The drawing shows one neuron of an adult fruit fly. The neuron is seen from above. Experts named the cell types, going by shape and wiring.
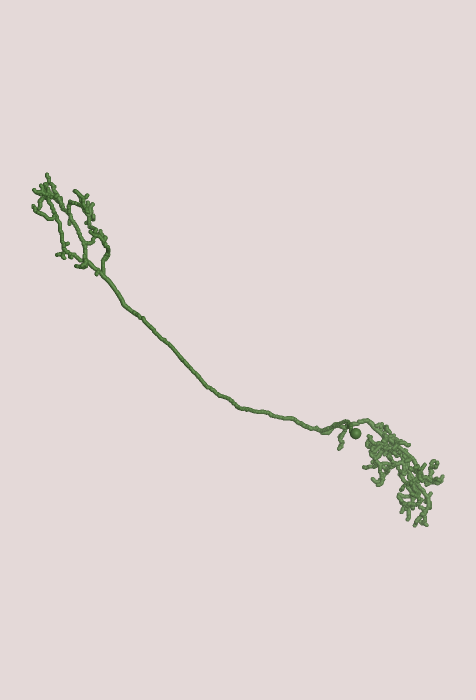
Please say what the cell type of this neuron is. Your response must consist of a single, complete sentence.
The type assigned to this neuron is LC10d.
